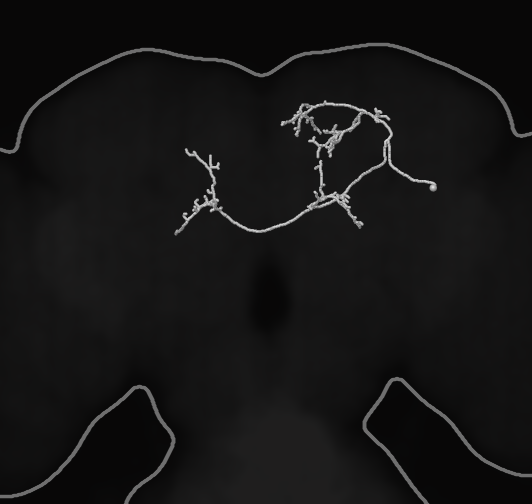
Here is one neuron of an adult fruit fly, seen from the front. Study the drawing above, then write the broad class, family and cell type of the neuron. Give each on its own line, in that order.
central-brain intrinsic neuron
hemilineage AOTUv4_dorsal
SMP008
